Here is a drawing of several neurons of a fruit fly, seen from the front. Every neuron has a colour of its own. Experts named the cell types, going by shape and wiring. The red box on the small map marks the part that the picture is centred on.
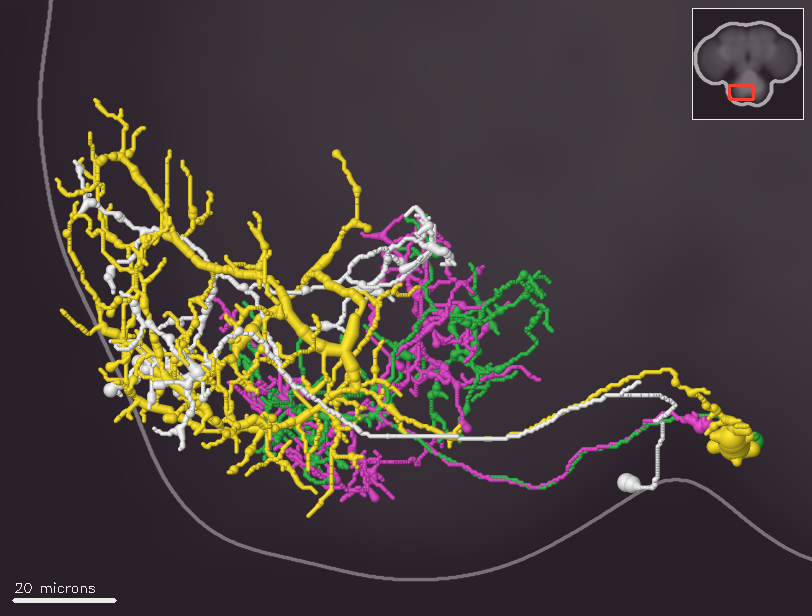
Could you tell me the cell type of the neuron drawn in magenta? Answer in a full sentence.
The cell type is IN13B090.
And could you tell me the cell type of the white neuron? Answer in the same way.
The cell type is IN13B076.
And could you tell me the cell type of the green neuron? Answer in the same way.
The cell type is IN13B082.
